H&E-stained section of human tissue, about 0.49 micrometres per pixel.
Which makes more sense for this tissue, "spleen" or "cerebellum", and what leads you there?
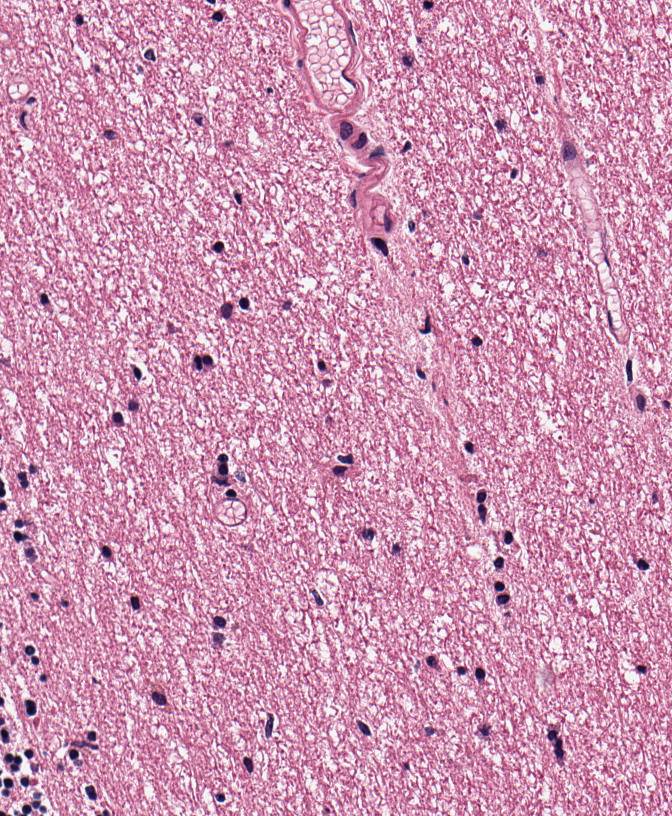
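The answer is cerebellum.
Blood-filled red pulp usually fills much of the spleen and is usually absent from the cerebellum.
Here, instead, nearly the whole field is pale pink, finely fibrillar tissue with sparse nuclei, its fibres and streaks running obliquely. Most nuclei are small, round and densely dark with little visible cytoplasm, and at the lower left corner many such nuclei form a tight cluster, far denser than elsewhere.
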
